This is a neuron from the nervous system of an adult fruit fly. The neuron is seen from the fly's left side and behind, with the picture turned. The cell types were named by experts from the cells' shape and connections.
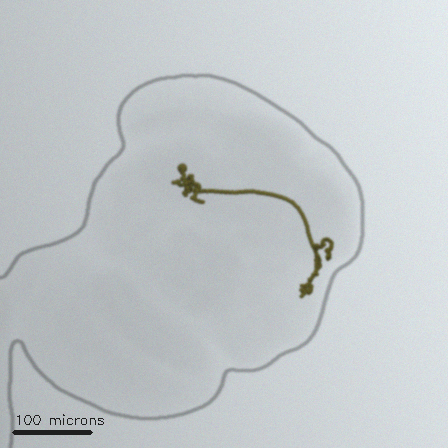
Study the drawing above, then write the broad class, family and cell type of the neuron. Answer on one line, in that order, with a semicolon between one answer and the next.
central-brain intrinsic neuron; hemilineage FLAa2; SMP738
